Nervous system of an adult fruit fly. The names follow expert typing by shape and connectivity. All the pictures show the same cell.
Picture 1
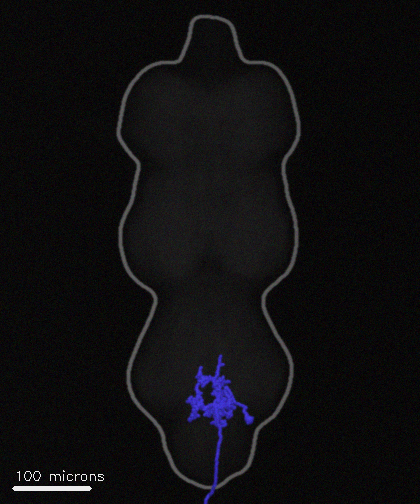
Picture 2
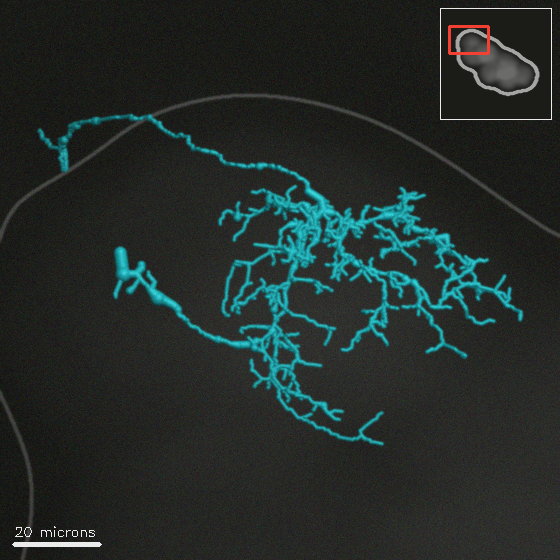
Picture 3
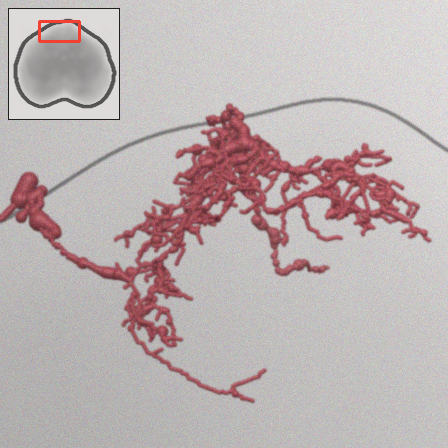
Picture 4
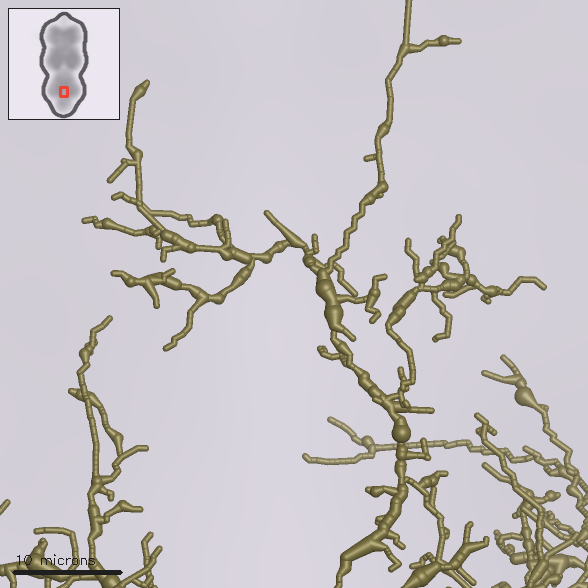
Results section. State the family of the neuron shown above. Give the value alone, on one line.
hemilineage 06A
